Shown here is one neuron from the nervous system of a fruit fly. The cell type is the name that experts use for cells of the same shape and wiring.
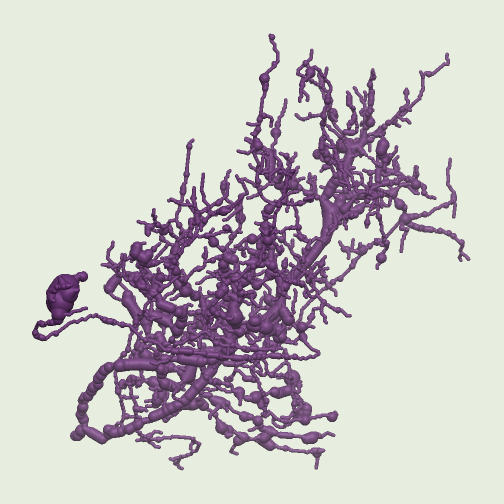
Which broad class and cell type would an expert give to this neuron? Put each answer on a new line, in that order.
central-brain intrinsic neuron
GNG169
